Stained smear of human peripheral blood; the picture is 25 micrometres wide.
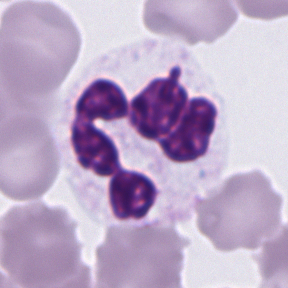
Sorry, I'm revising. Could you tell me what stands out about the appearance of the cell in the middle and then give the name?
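Several separate lobes, linked by thin strands, make up the nucleus. From the top of one upper lobe a small round knob sticks out. The chromatin is coarsely clumped and dark purple, and fine, small violet-pink granules lie in the cytoplasm. This cell is a segmented neutrophil.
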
